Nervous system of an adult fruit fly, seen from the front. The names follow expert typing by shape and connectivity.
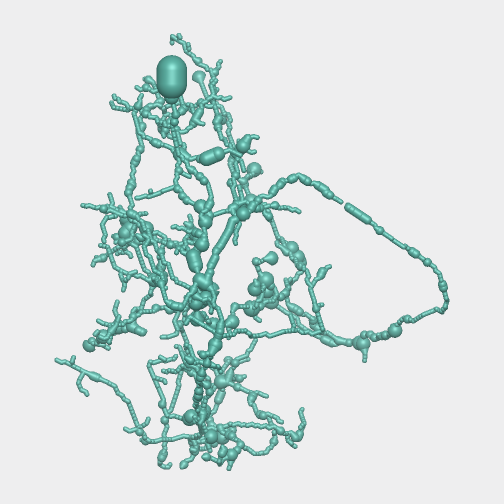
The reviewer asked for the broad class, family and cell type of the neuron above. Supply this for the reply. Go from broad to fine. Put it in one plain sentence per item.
A nerve-cord intrinsic neuron of hemilineage 09A, type IN09A071.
